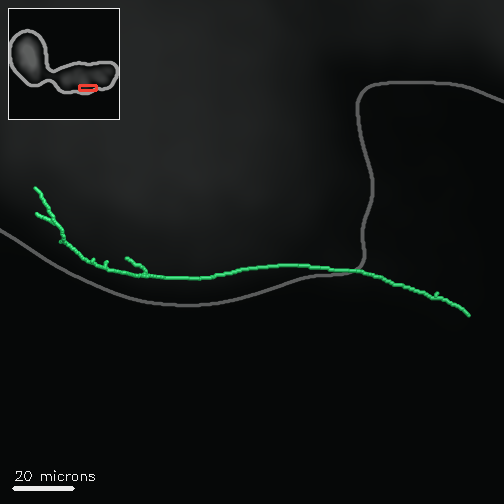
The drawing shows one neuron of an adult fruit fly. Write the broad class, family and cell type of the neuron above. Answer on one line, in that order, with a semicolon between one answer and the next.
sensory neuron entering the nerve cord; class mechanosensory tactile; SNta42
